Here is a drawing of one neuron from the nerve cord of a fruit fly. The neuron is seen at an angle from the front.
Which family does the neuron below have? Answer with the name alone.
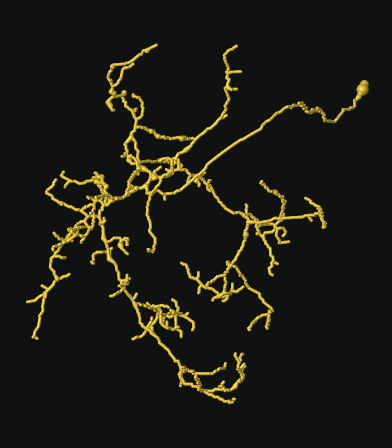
hemilineage 20A.22A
